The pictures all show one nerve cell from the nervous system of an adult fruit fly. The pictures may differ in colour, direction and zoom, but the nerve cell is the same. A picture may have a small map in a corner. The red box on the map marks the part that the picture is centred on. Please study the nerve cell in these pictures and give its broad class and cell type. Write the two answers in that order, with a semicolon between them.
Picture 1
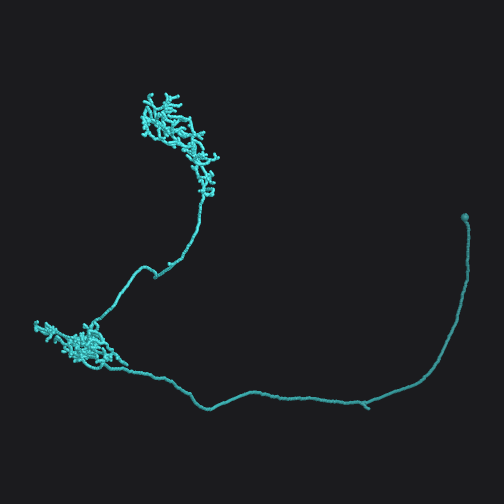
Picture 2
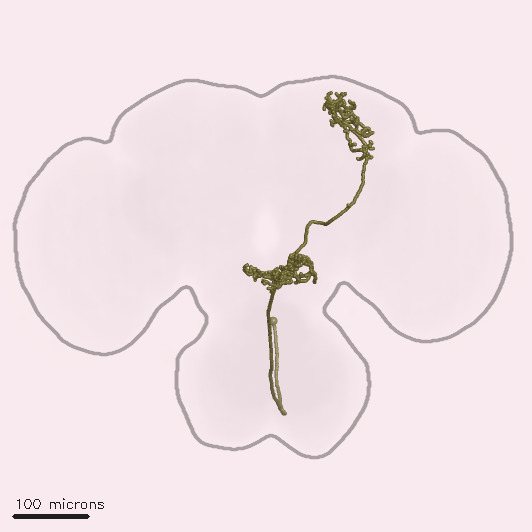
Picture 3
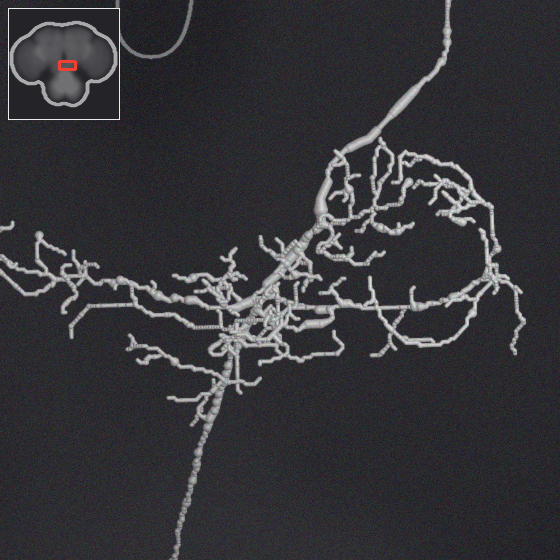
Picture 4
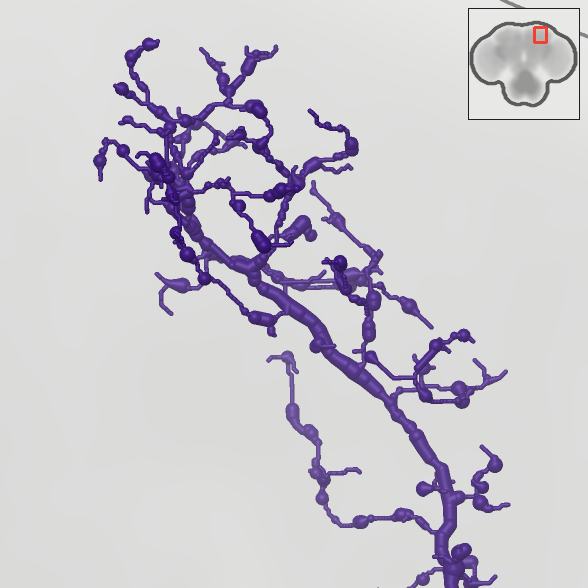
ascending neuron; ANXXX434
